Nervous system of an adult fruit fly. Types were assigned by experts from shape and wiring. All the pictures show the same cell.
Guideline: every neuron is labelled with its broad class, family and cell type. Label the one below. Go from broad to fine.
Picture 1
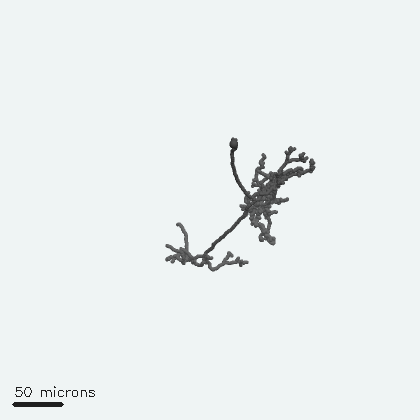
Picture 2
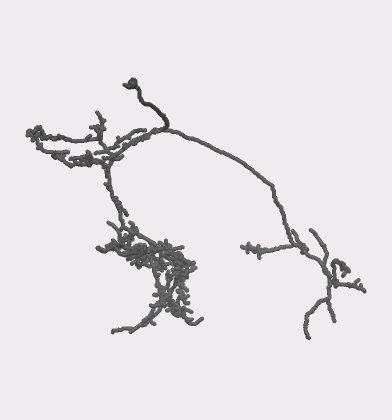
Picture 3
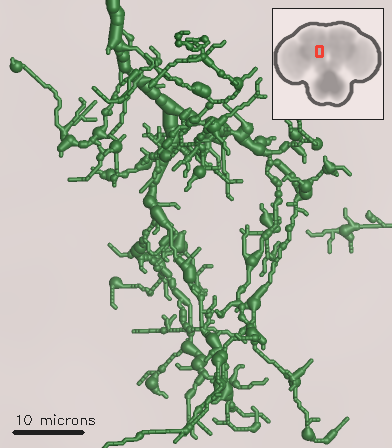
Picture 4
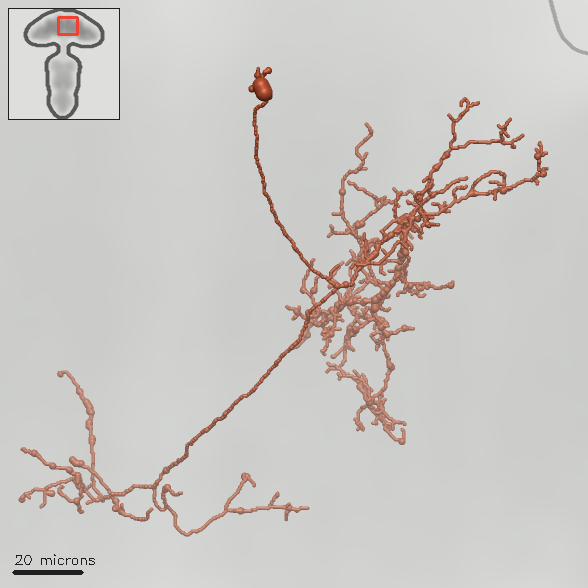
central-brain intrinsic neuron; hemilineage SMPad2; VES200m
